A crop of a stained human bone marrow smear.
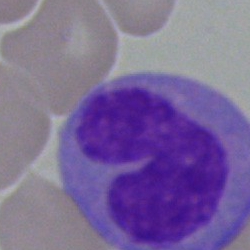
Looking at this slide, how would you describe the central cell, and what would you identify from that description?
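Nucleus deeply indented from the left, bean-shaped. Chromatin dark purple, clumped, with small paler patches. Cytoplasm a moderate rim around the nucleus, pale lavender-blue. Cell: monocyte.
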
